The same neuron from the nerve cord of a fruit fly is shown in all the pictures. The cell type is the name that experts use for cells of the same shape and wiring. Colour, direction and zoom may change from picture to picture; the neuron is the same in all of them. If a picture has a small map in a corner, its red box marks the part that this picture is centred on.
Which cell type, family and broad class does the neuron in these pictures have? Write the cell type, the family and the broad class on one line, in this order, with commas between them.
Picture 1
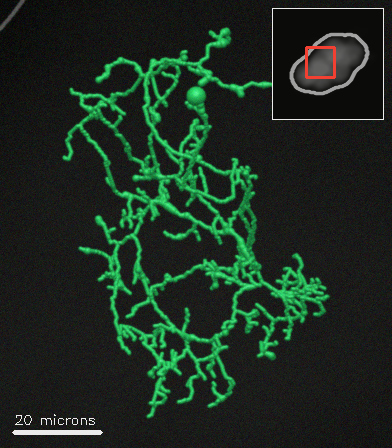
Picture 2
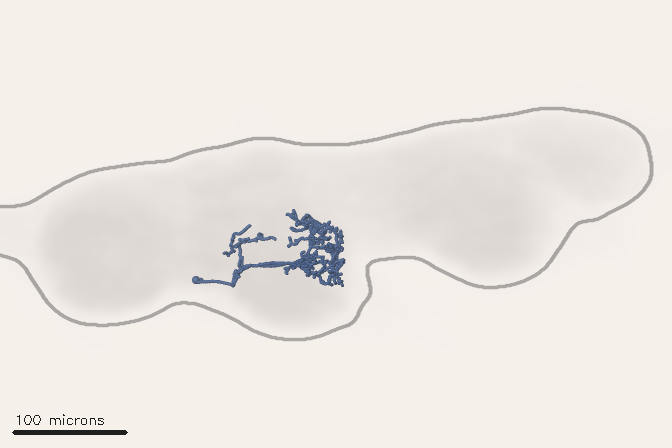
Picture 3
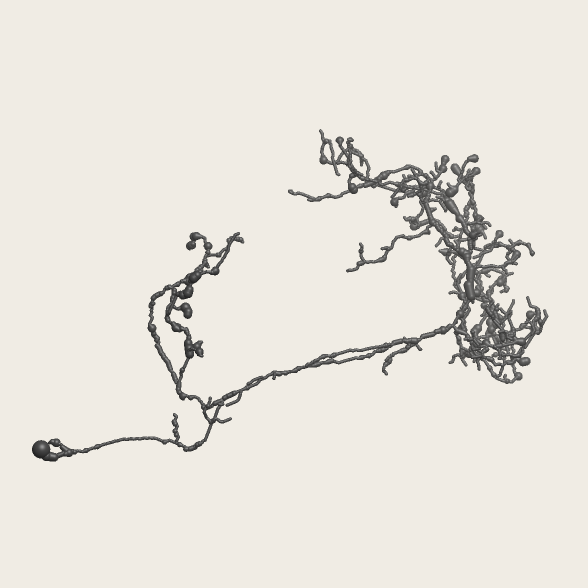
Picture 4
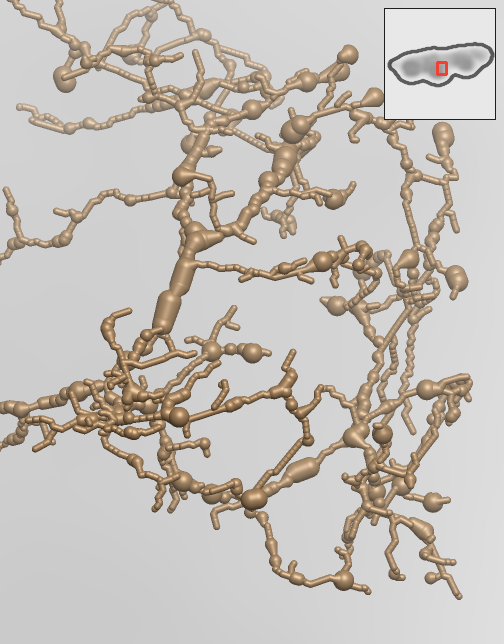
IN16B073, hemilineage 16B, nerve-cord intrinsic neuron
